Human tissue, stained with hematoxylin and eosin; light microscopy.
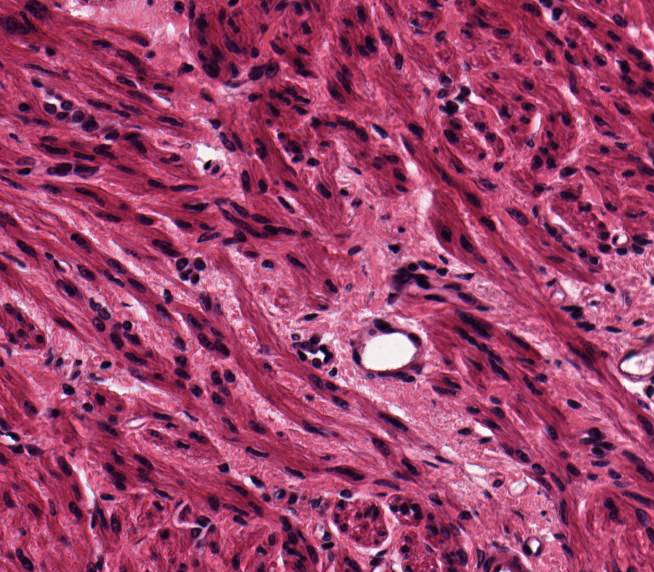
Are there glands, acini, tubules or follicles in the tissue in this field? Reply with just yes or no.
No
